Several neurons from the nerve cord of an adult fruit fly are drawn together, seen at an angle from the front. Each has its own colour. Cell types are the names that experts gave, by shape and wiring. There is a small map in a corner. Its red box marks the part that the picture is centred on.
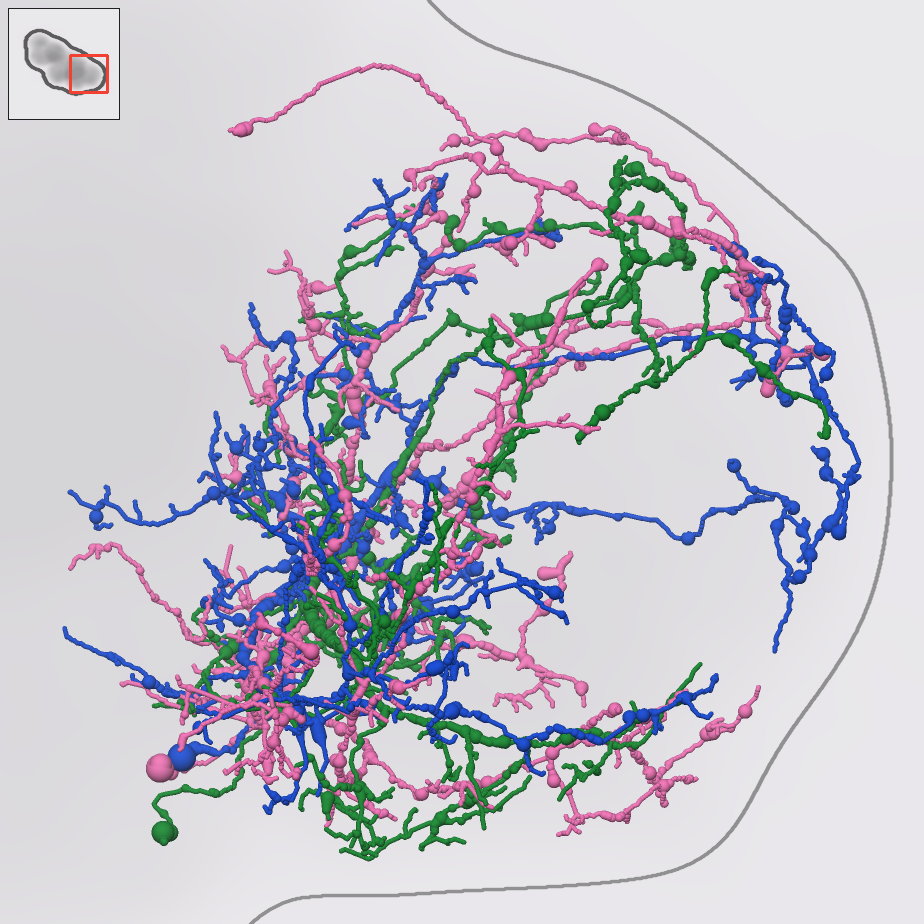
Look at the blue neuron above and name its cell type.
IN04B073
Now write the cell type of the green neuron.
IN04B066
